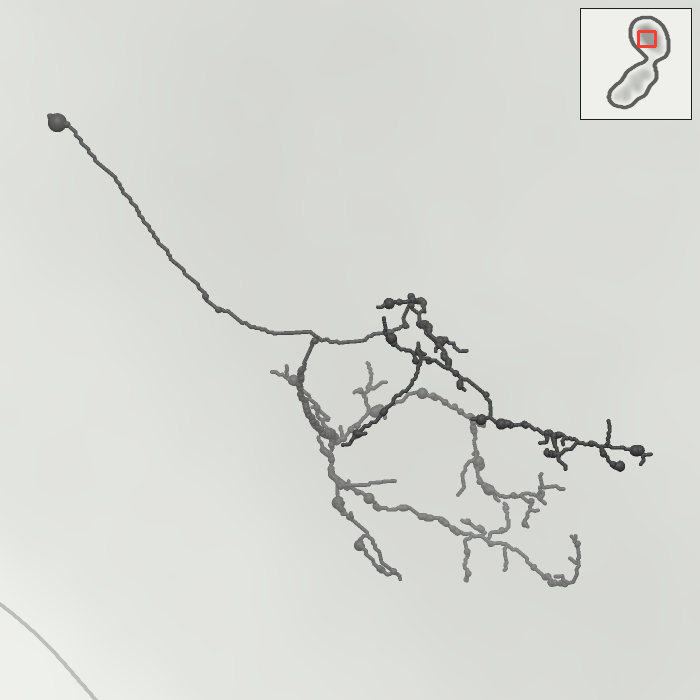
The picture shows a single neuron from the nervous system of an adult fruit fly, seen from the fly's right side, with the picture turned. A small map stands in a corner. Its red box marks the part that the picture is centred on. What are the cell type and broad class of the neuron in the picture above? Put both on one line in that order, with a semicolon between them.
PS150; central-brain intrinsic neuron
